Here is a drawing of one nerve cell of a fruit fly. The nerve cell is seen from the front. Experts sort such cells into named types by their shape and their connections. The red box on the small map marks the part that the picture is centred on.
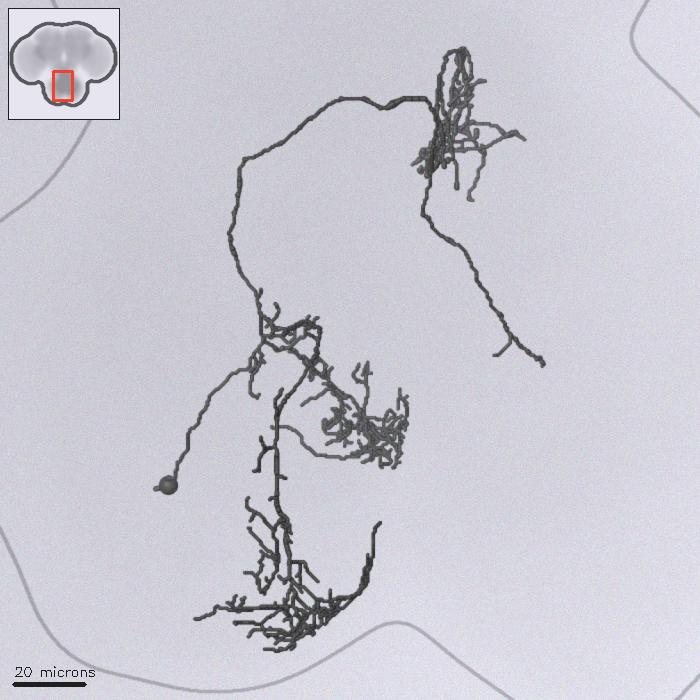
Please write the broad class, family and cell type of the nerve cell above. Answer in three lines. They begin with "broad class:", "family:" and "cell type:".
broad class: nerve-cord intrinsic neuron
family: hemilineage 14B
cell type: IN14B008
